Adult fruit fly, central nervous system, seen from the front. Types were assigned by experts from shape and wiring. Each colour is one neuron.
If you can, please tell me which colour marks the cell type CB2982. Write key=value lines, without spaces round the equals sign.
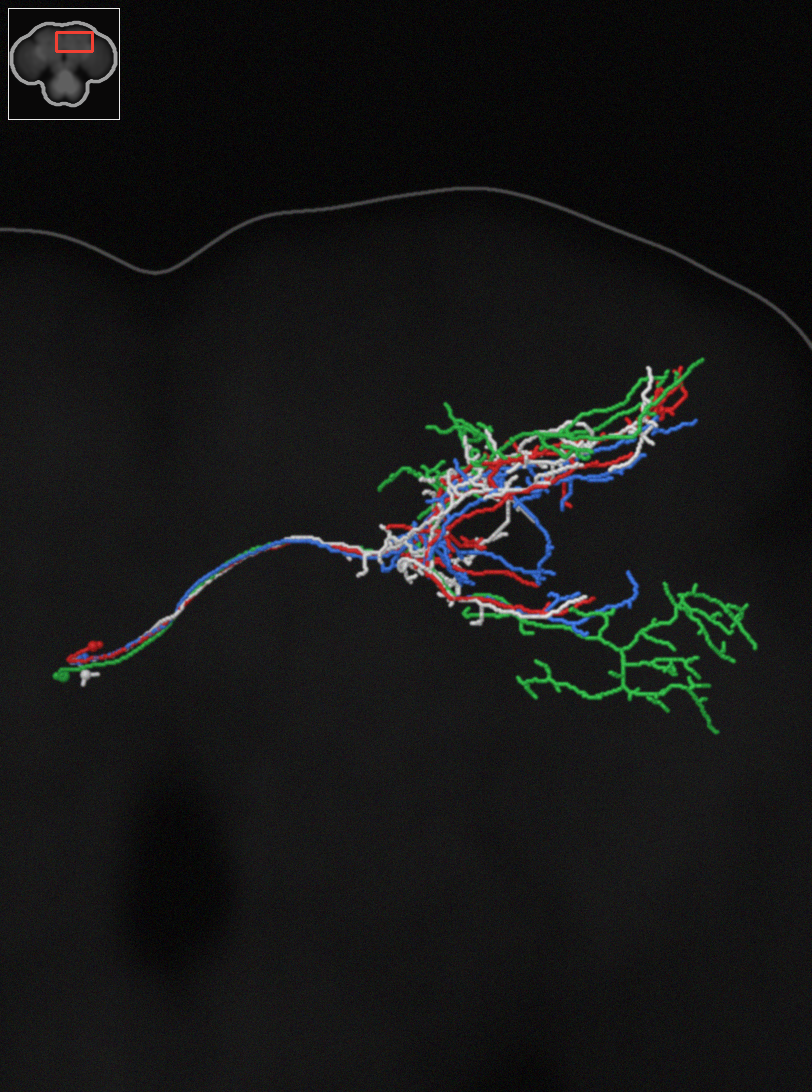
colour=red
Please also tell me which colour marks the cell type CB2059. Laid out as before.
colour=white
